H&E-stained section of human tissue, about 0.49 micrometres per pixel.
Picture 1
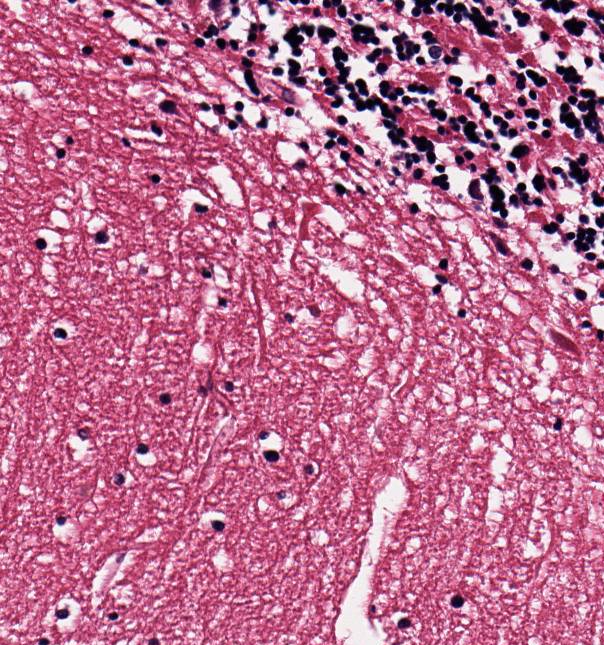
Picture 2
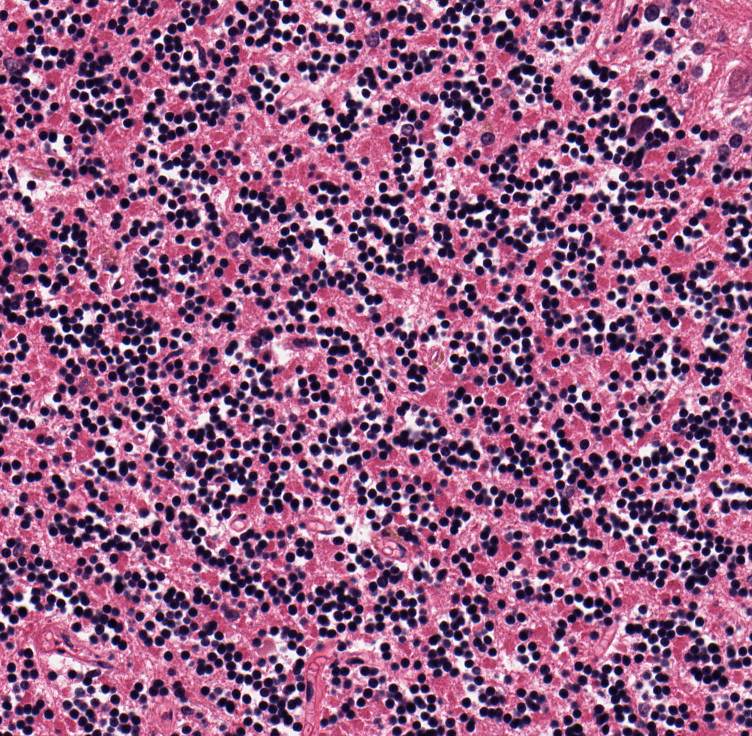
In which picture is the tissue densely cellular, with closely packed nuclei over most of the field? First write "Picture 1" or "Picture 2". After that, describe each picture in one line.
Picture 2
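Picture 1: A dense band of crowded dark nuclei fills the upper right corner, while the rest of the field is pale pink tissue with few nuclei.
Picture 2: Small round nuclei are densely and fairly evenly scattered across the whole field without forming glands, follicles or other units.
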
